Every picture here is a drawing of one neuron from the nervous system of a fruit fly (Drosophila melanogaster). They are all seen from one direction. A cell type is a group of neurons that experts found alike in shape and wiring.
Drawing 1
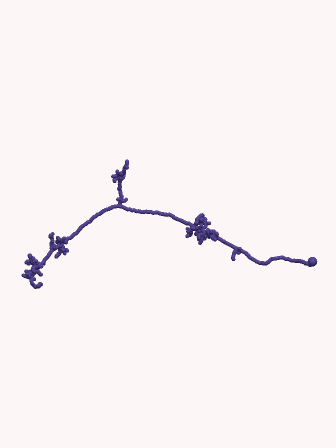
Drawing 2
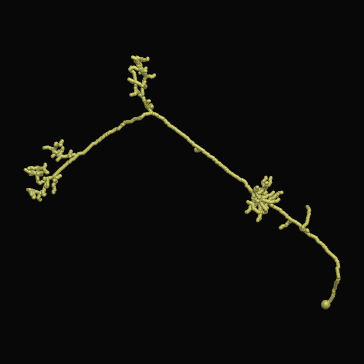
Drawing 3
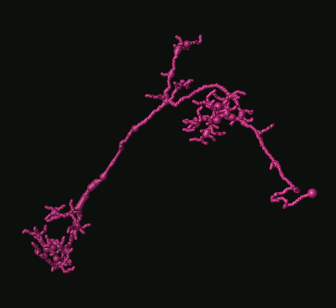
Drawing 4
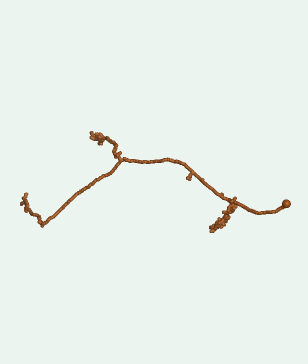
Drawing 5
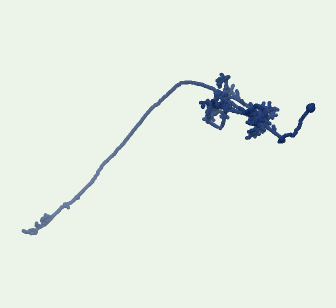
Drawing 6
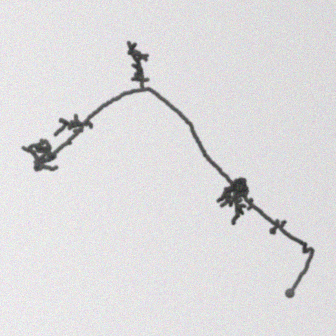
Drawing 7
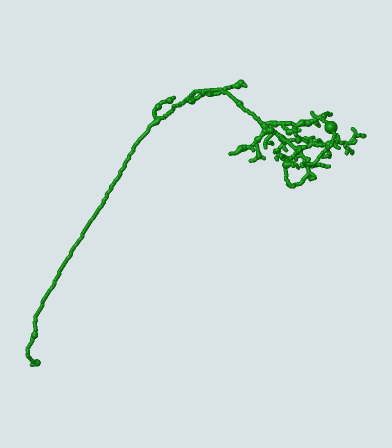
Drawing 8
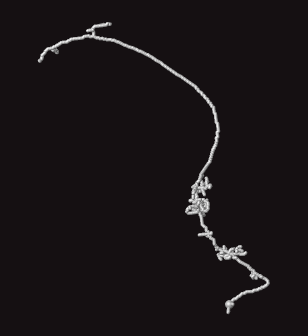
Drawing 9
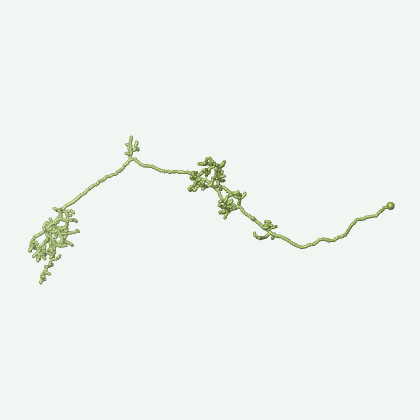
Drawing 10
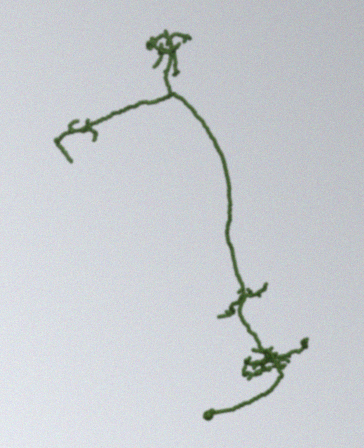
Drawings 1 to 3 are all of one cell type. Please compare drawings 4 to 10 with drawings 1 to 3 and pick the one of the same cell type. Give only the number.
6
